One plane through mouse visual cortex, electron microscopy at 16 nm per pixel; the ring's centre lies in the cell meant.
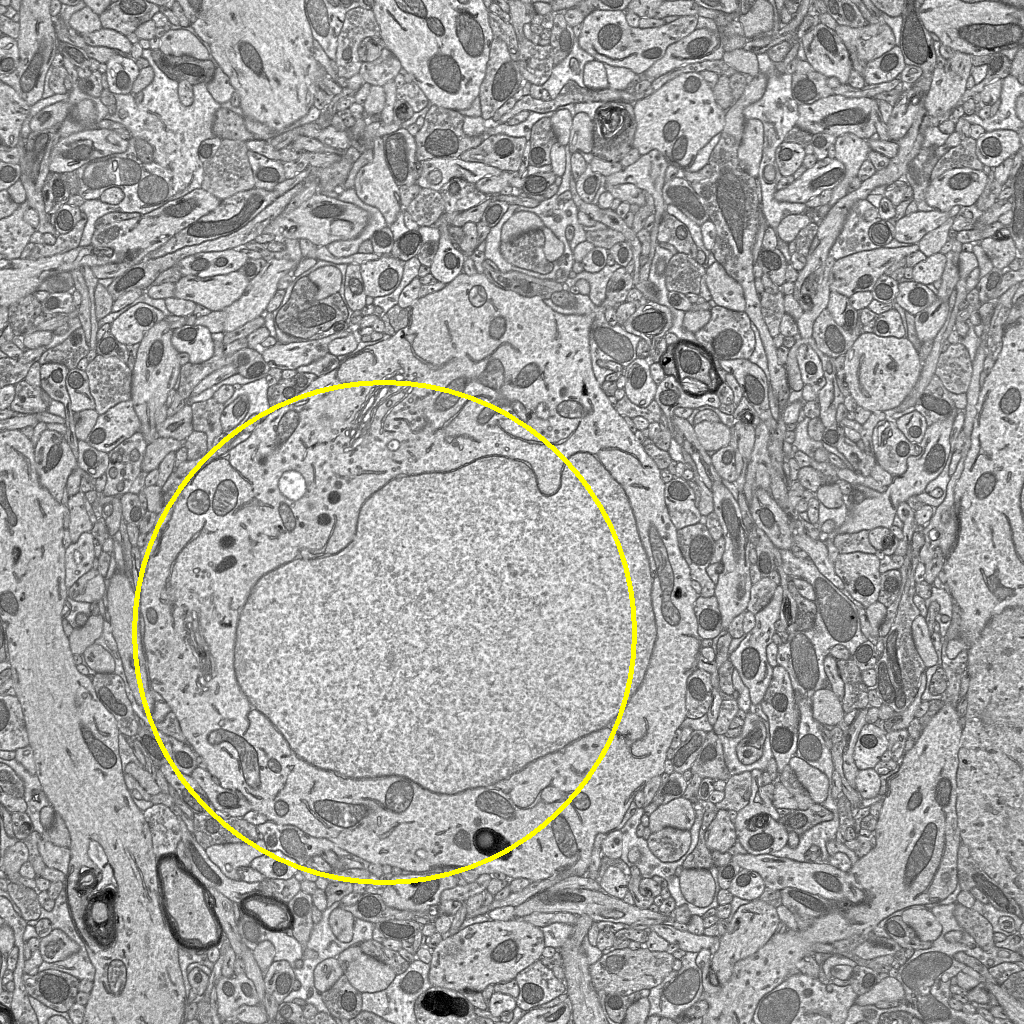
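Excitatory neuron. First, the nucleus is large and roundish and fills most of the ring. Second, no nucleolus is visible in this plane. Third, the cytoplasmic rim is wider on the nucleus's left and bottom than on its right. Last, several dark-ringed myelinated axons lie just outside the ring, below and to its lower left.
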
